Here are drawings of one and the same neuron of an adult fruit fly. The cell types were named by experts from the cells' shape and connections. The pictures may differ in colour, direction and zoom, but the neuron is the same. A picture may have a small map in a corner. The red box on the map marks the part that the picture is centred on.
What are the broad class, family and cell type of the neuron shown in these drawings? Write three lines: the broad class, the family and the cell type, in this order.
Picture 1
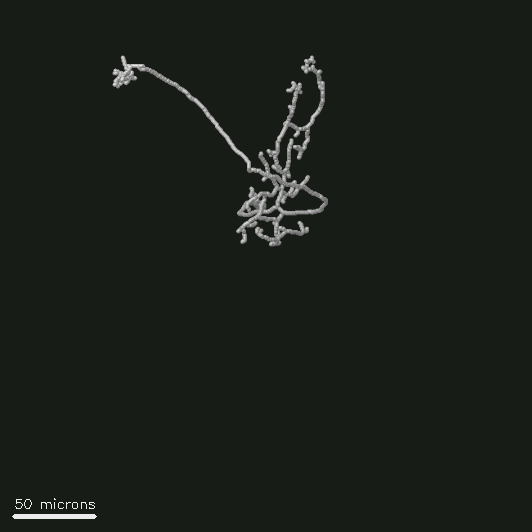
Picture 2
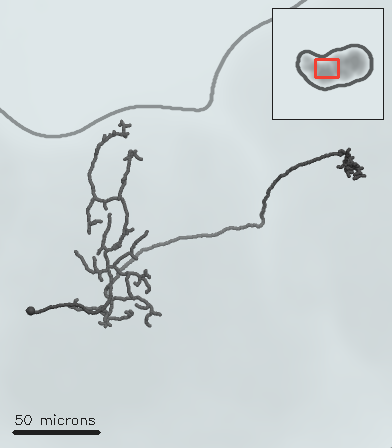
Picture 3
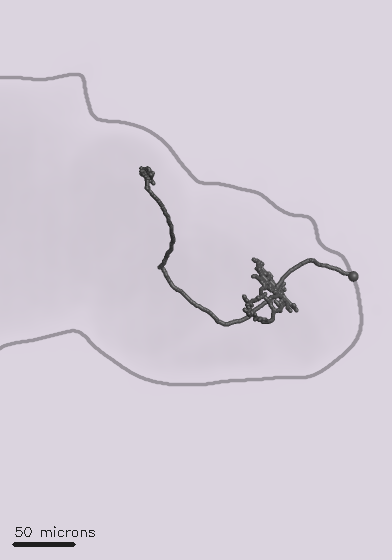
visual projection neuron
MeTu
MeTu2b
